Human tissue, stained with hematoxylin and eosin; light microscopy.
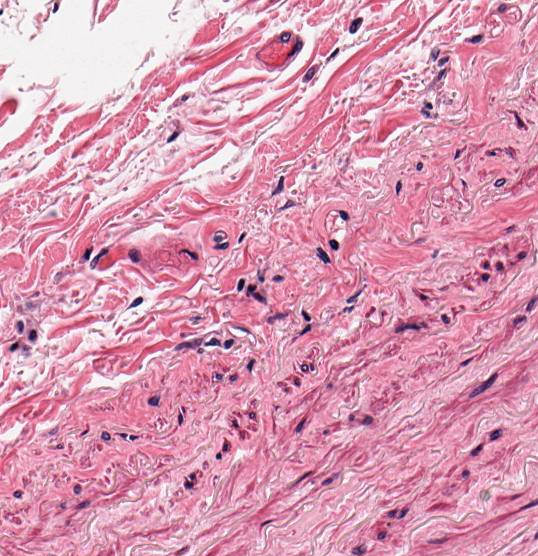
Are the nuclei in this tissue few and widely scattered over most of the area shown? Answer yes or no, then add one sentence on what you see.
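Yes. Cells are sparse, with much more collagen than nuclei across the field.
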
